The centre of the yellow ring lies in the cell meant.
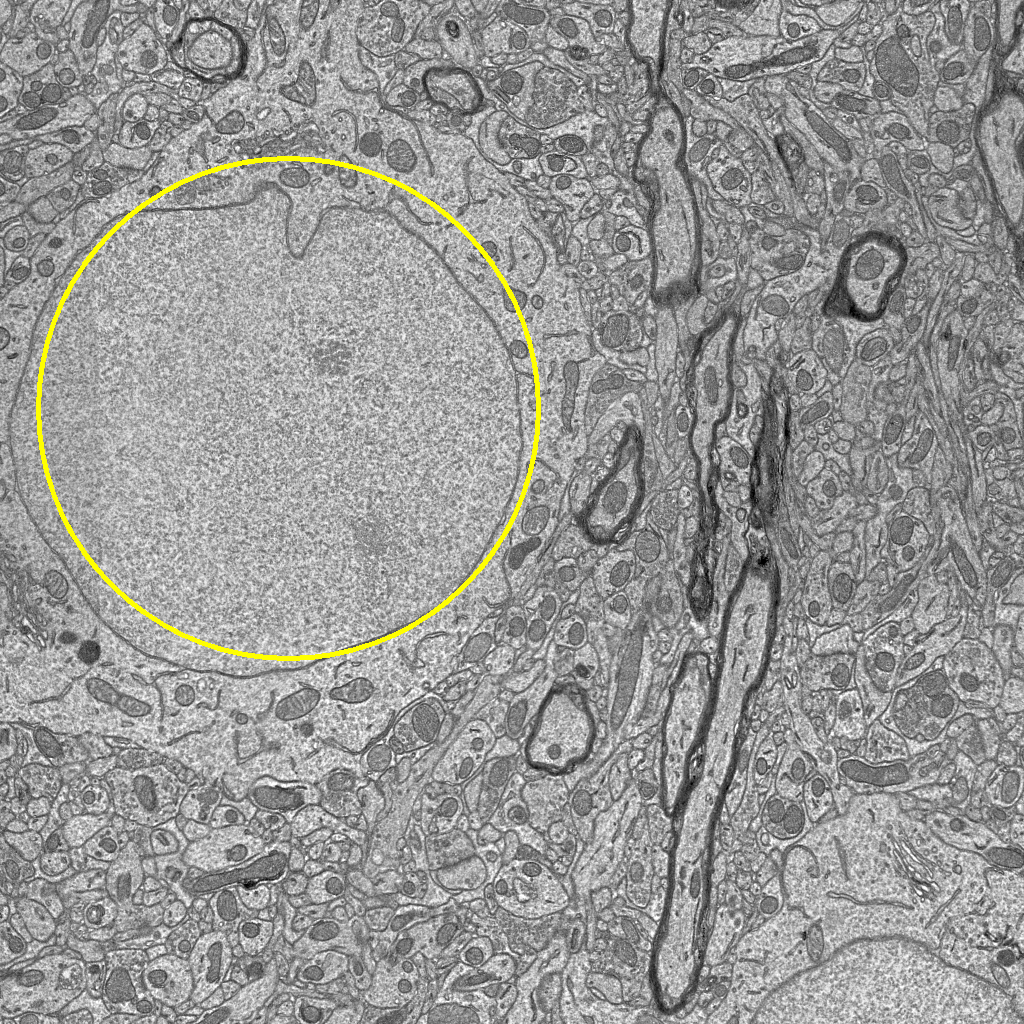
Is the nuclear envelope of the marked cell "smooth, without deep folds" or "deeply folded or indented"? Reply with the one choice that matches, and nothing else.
Deeply folded or indented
